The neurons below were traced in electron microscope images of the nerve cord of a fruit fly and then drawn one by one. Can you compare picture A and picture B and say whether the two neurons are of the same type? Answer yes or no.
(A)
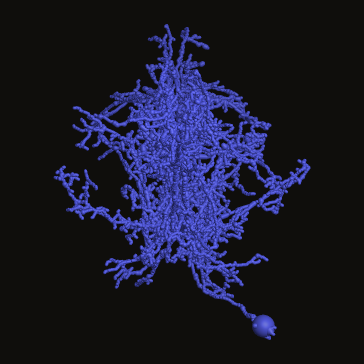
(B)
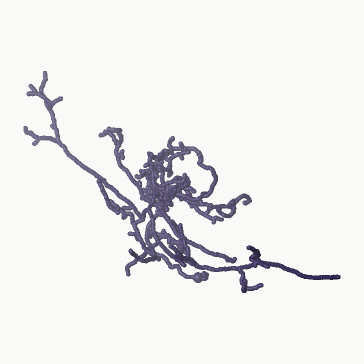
no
